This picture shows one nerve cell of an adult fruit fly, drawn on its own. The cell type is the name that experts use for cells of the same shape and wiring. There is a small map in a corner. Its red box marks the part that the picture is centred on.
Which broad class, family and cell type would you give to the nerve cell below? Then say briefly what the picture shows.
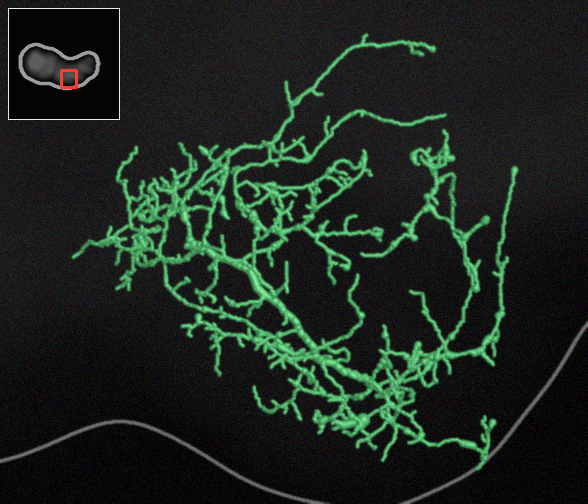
Its broad class is nerve-cord intrinsic neuron. The family is hemilineage 04B. The cell type is IN04B031. More than a hundred branch ends can be seen. In this view it is about as wide as it is tall.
